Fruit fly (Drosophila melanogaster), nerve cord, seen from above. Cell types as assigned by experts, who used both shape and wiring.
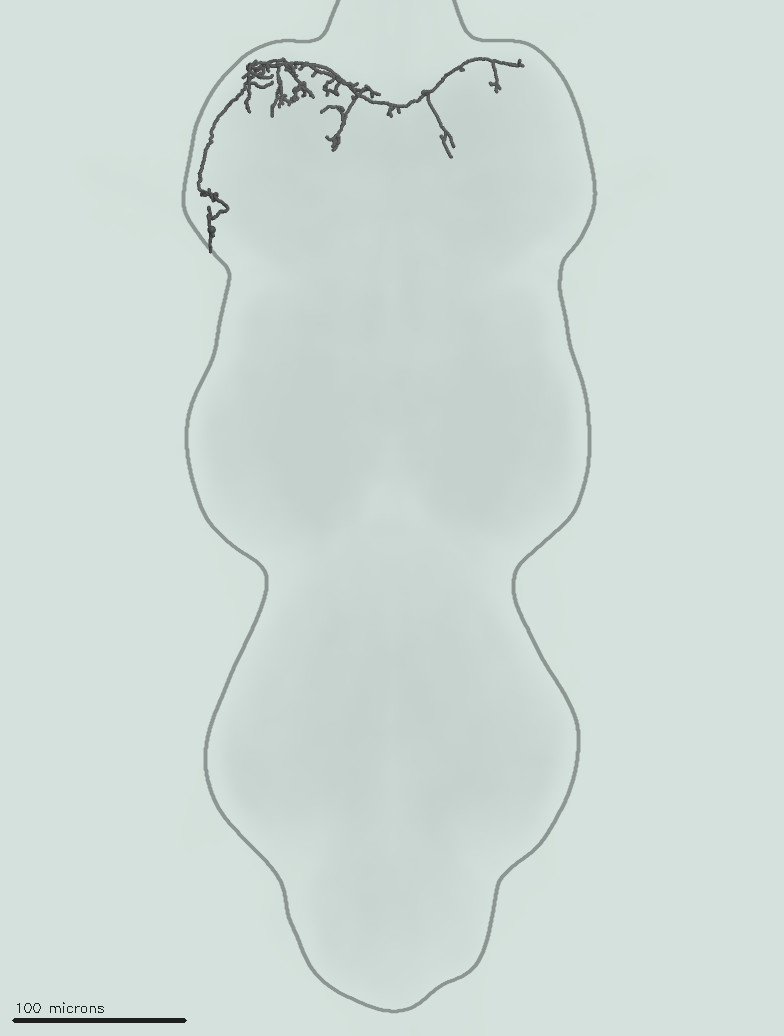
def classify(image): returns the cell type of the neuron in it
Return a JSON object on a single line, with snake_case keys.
{"cell_type": "IN19A098"}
